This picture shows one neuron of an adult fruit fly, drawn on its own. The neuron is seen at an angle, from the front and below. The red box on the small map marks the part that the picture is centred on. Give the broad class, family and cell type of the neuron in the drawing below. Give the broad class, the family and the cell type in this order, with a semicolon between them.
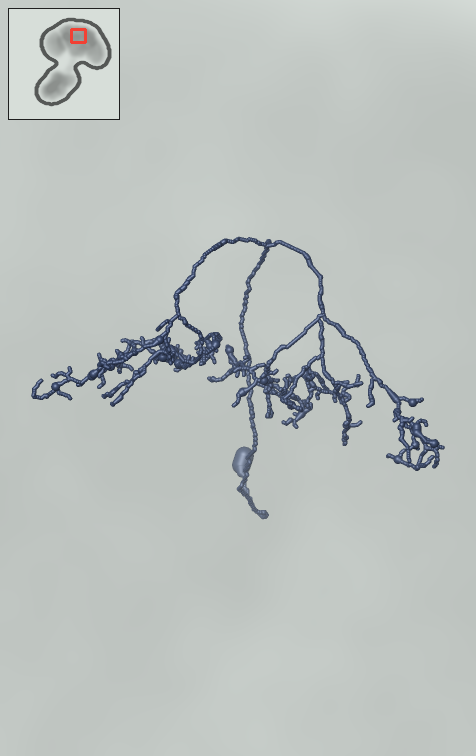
central-brain intrinsic neuron; hemilineage DM6_dorso_medial; FB5R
